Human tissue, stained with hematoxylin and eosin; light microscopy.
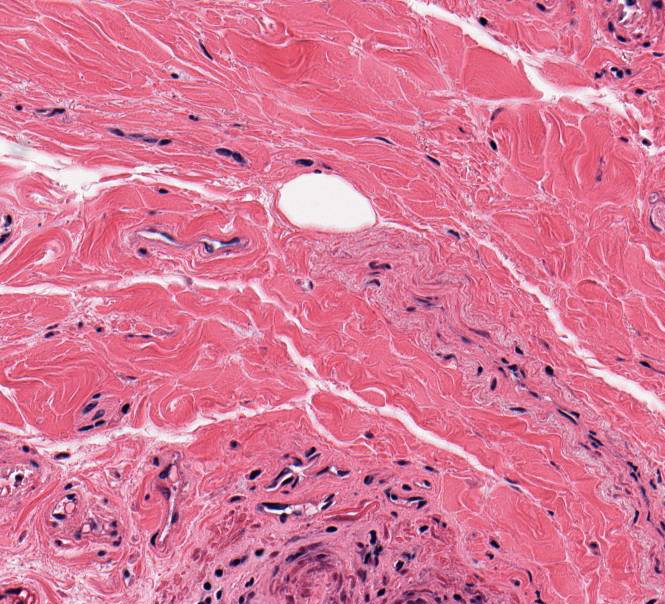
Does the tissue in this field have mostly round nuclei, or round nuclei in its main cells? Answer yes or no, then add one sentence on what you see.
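No. Nuclei in the upper and middle field are sparse, small, dark and spindle-shaped, lying singly between the bundles.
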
